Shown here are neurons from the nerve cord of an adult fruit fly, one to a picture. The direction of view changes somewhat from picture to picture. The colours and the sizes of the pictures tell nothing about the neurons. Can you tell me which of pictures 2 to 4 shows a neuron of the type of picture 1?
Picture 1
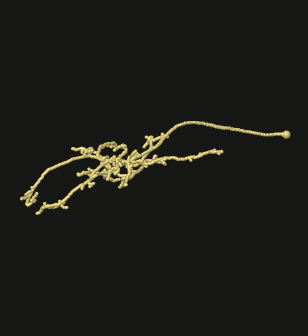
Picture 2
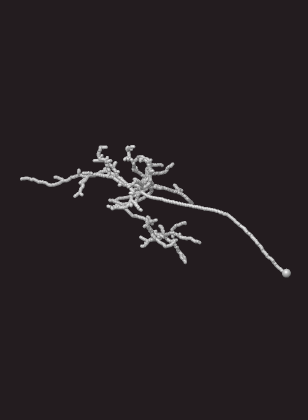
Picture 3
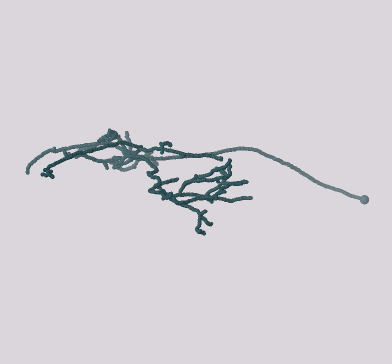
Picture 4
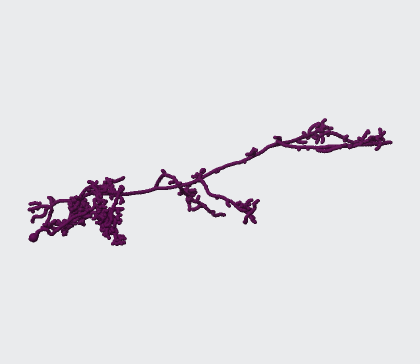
3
